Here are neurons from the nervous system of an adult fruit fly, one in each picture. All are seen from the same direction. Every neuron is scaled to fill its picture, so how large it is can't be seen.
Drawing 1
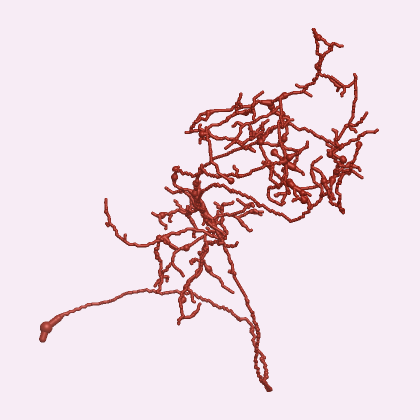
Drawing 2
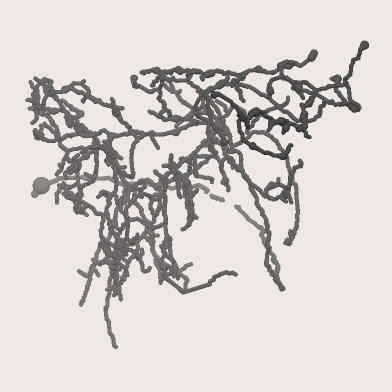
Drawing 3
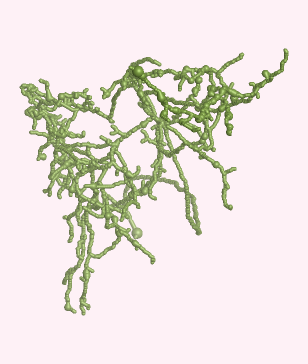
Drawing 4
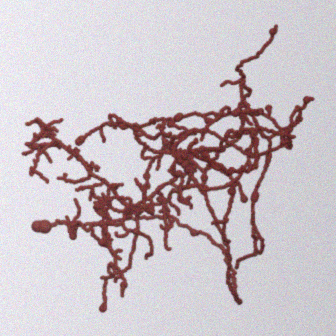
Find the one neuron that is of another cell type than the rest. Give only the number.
1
